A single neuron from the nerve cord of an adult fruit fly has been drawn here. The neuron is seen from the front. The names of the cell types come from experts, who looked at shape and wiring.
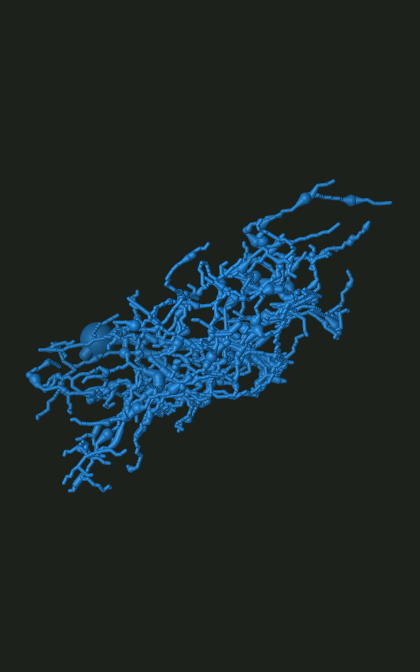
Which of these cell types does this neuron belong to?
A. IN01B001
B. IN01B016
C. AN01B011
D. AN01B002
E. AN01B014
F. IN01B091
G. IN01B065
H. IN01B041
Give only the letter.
G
